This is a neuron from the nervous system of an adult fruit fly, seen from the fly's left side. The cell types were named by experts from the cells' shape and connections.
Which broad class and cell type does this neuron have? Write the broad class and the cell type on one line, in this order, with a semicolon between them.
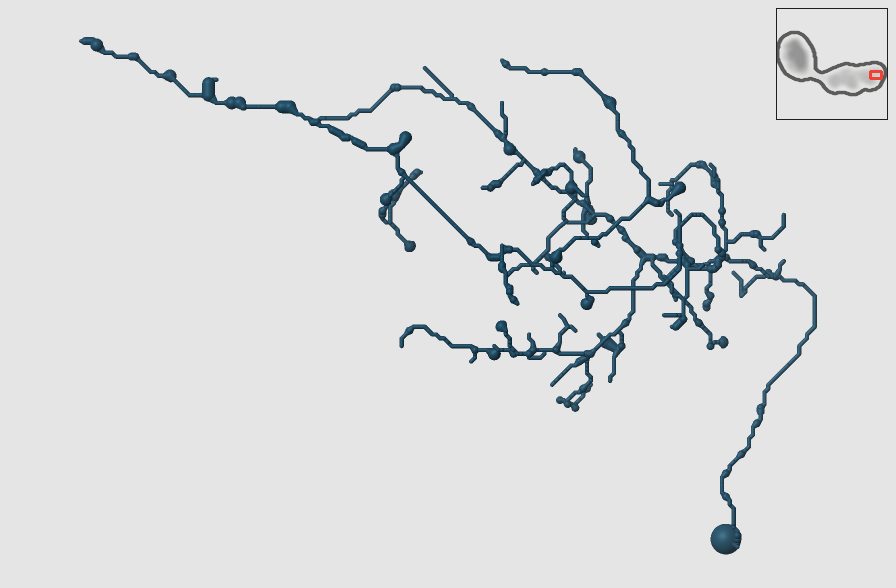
nerve-cord intrinsic neuron; INXXX454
